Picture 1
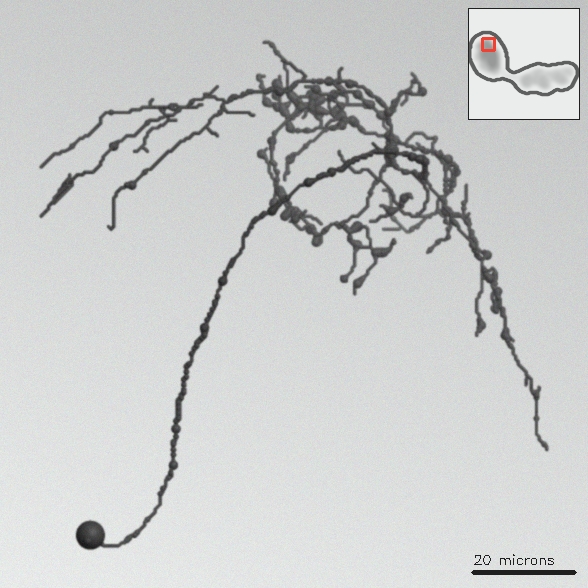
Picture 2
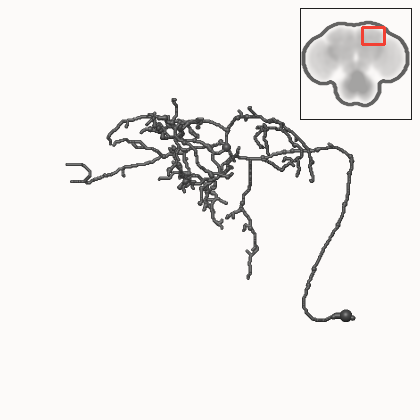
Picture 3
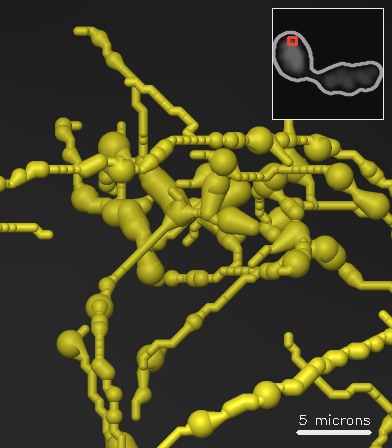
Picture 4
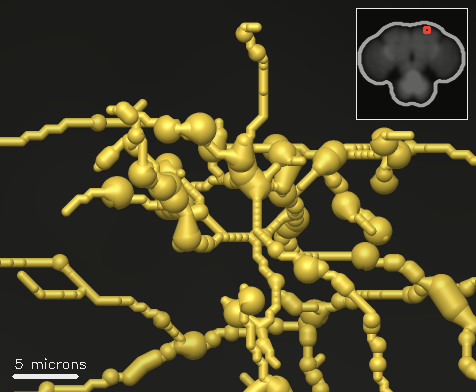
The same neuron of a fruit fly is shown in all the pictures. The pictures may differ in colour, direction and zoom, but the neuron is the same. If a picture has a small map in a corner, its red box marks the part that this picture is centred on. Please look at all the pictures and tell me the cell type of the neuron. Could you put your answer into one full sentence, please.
This neuron represents the cell type SLP078.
